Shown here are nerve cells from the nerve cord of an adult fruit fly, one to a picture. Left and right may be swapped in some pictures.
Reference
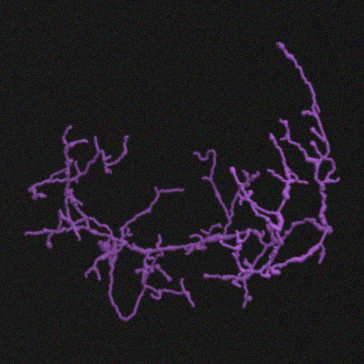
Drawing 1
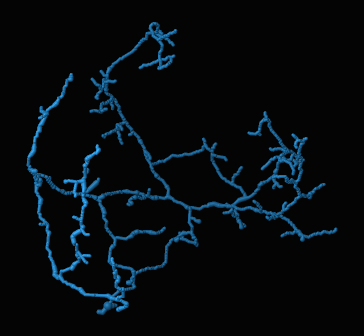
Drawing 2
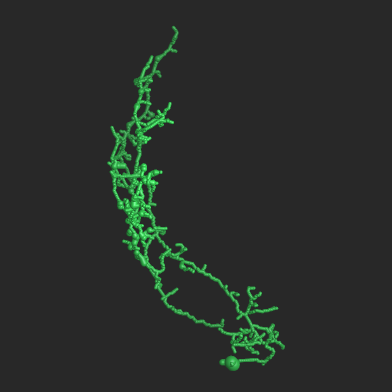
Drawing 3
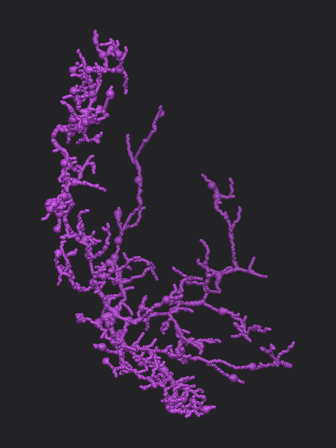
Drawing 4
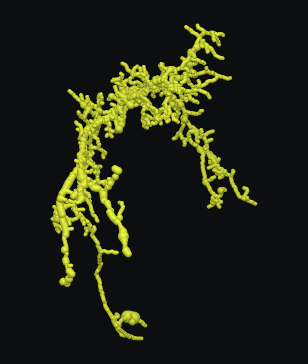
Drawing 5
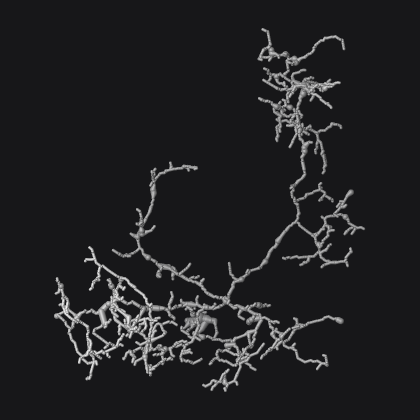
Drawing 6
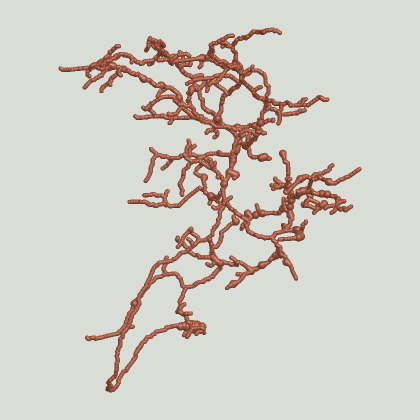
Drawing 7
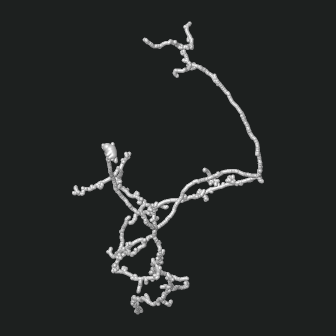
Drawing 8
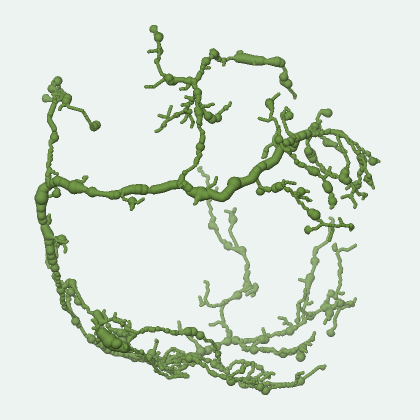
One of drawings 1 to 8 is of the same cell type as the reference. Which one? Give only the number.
1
